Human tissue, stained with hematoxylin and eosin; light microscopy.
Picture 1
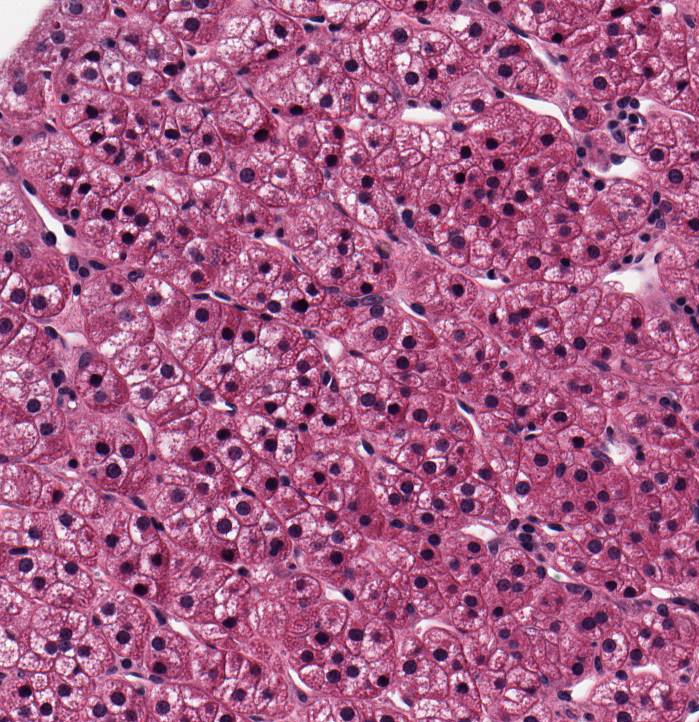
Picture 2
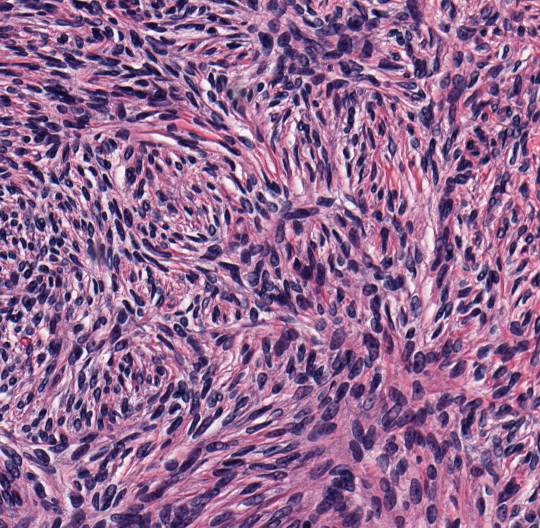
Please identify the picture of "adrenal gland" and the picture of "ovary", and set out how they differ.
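So the first picture is adrenal gland and the second is ovary. In the adrenal gland picture the cells are packed in cords and nests with only thin vascular channels between them, and they're large and polygonal, with distinct borders. Their cytoplasm is mostly abundant, pale and finely vacuolated, foamy really, and each has a round, dark nucleus near its centre. The ovary is quite different: spindle cells fill the whole field in short interlacing fascicles that keep changing direction, with a whorl of them in the upper left-centre. Their nuclei are elongated, dark and mostly tapered, with some plumper oval ones, and thin wavy pink collagen fibres run between the cells, best seen toward the right.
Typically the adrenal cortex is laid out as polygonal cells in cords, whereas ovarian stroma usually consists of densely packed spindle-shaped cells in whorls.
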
